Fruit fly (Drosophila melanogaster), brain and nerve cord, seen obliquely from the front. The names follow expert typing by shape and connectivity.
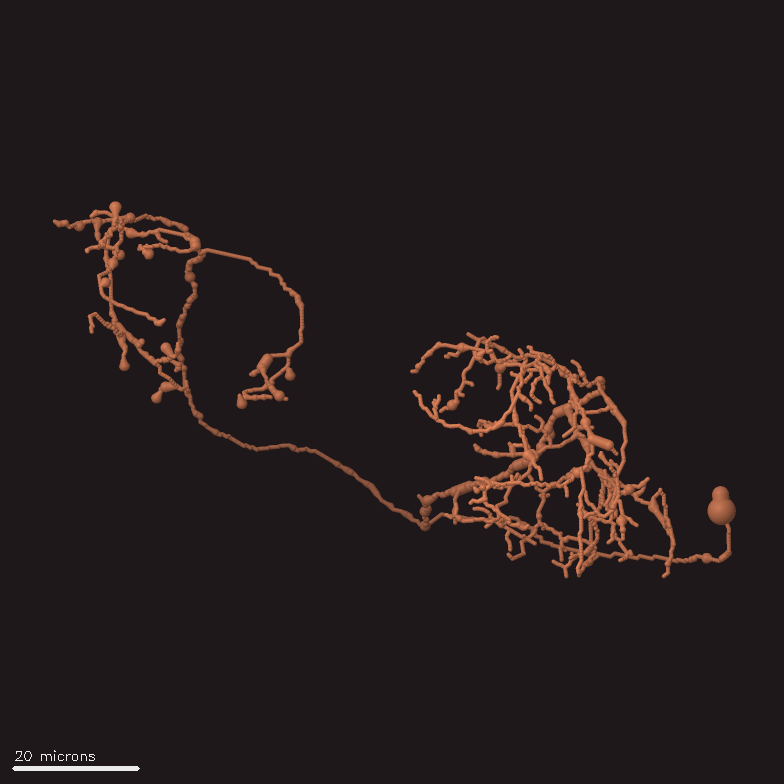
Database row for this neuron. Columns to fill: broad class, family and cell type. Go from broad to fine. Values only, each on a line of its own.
central-brain intrinsic neuron
hemilineage LHp3
LHPV5h2_a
